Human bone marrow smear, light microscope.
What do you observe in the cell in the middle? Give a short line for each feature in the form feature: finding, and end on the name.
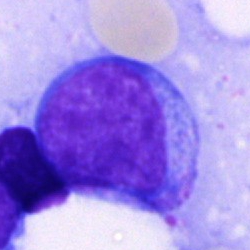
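Nucleus: fills most of the cell, set toward the left
Cytoplasm: a crescent on the right side
Granules: fine, reddish-purple, clearest at lower right
Chromatin: finely stippled, purple, no coarse dark clumps
Identity: blast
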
